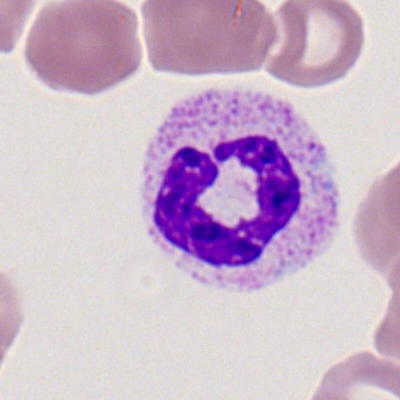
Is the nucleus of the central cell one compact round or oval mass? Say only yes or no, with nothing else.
No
